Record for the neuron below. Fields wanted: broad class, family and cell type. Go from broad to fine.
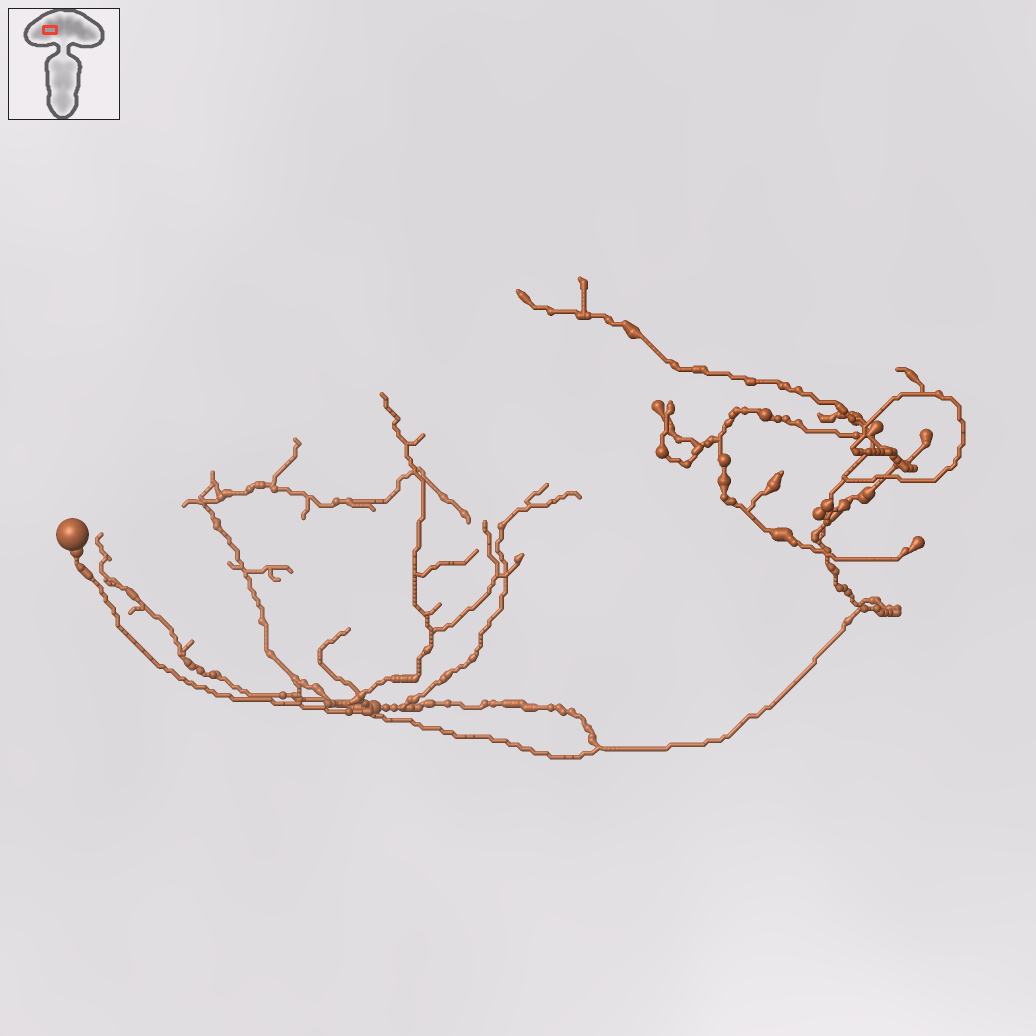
central-brain intrinsic neuron; hemilineage LHp3; CB2148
